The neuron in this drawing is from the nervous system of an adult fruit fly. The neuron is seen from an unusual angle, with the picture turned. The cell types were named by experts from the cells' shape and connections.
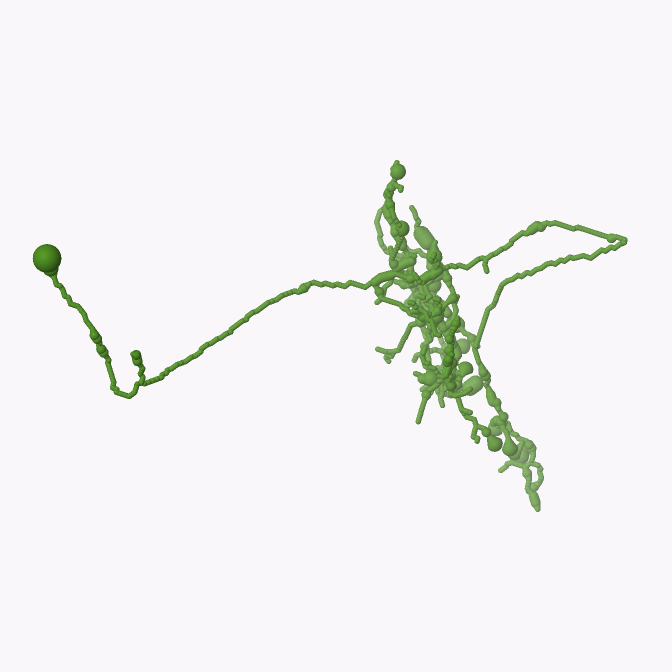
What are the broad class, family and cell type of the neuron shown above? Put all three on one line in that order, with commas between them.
optic-lobe intrinsic neuron, Cm, Cm6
